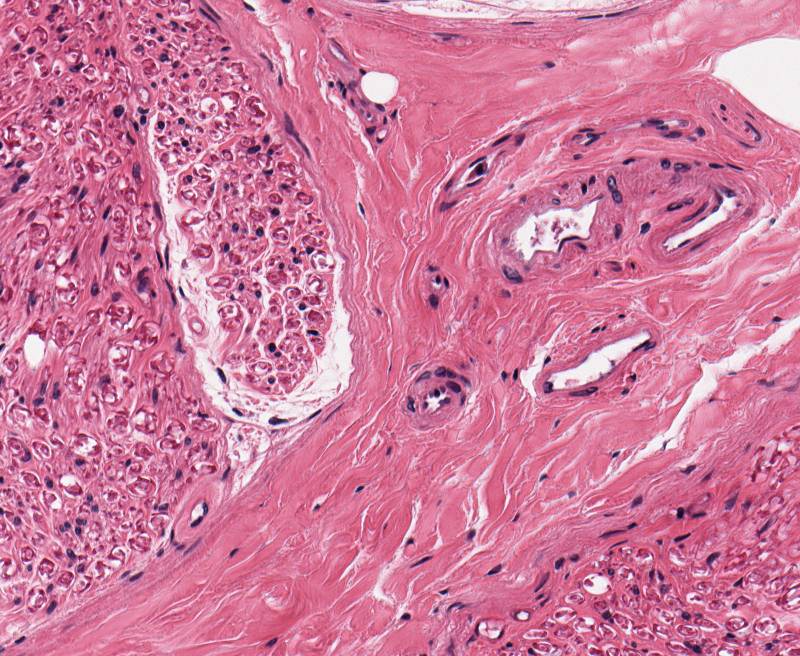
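Tibial nerve, haematoxylin and eosin. A thin layer of flattened cells with elongated dark nuclei bounds the fascicle at left centre, and a white cleft separates its right edge from the surrounding tissue. Between the fascicles lies dense wavy pink collagen with few spindle-shaped nuclei. No epithelium is present anywhere in the field.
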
